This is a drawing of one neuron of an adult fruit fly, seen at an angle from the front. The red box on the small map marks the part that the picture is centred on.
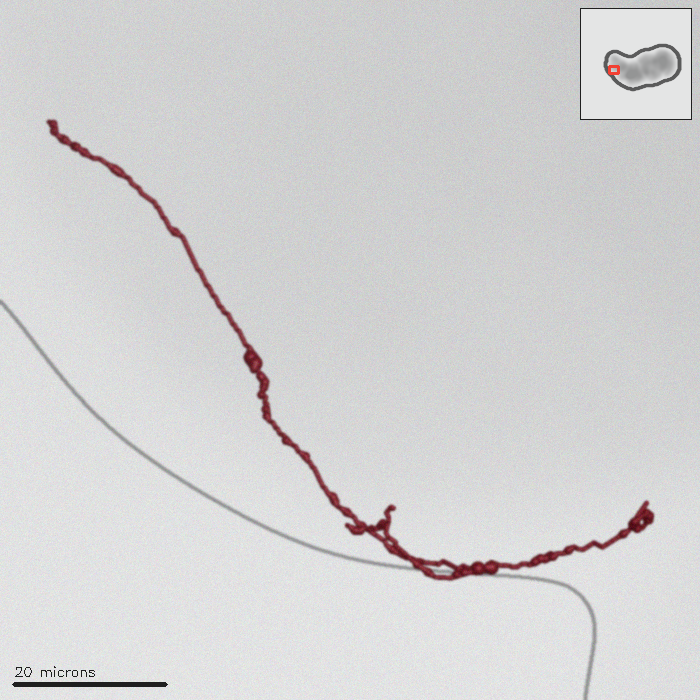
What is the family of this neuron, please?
class mechanosensory tactile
